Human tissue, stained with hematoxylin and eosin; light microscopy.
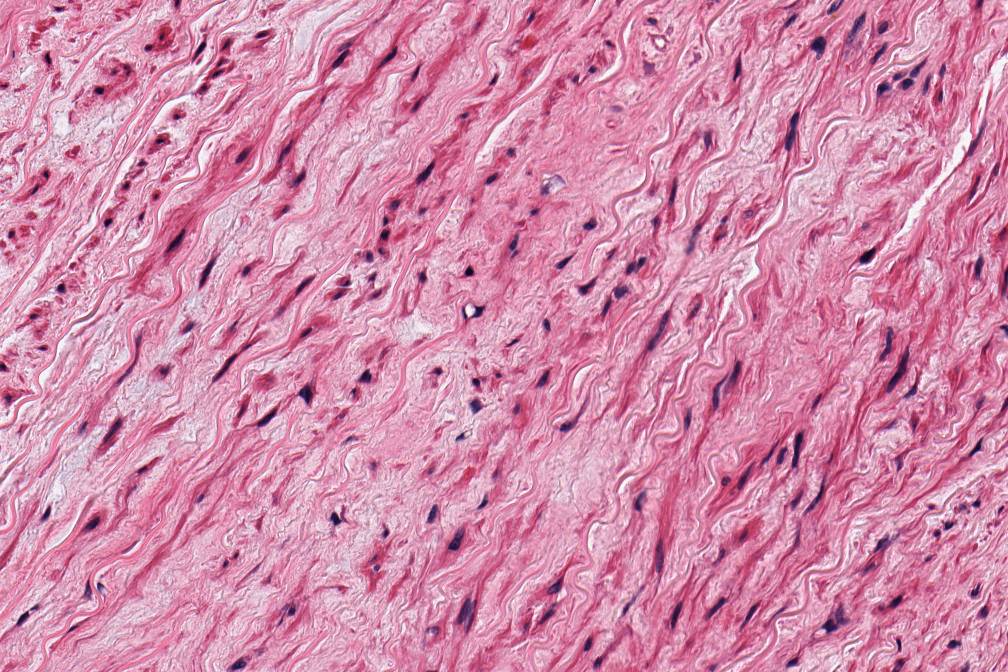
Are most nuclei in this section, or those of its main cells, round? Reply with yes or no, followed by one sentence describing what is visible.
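No. The nuclei are dark, elongated and spindle-shaped, and many have tapered or wavy ends.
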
